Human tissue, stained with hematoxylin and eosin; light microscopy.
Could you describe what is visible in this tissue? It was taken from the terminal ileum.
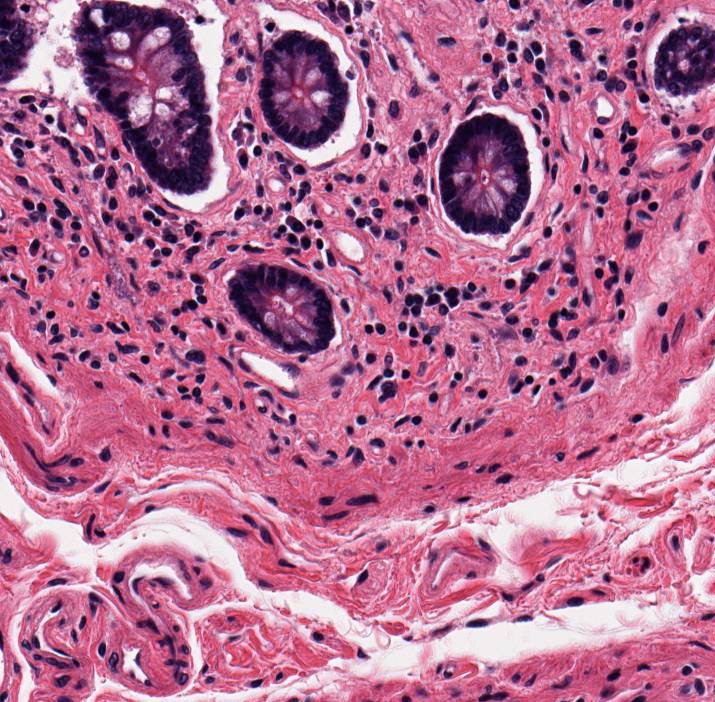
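Starting from the top: glands fill the upper half, sitting above a band of fibres, with a looser layer at the very bottom. They're cut across, so each shows as a separate round to oval profile. Their lining is columnar cells, dark nuclei crowded at each cell's base. And here and there among them, goblet cells with pale, unstained mucin vacuoles.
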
